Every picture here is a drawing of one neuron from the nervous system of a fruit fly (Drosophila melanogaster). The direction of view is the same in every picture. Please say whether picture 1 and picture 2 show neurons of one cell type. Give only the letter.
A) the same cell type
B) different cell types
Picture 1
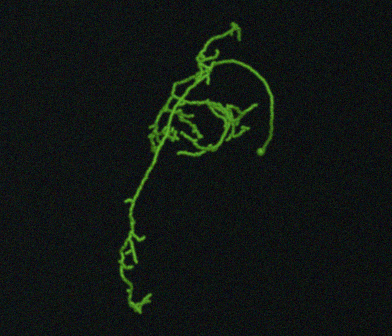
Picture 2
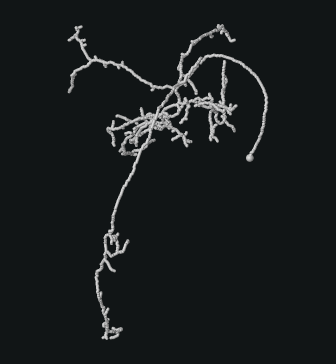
A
